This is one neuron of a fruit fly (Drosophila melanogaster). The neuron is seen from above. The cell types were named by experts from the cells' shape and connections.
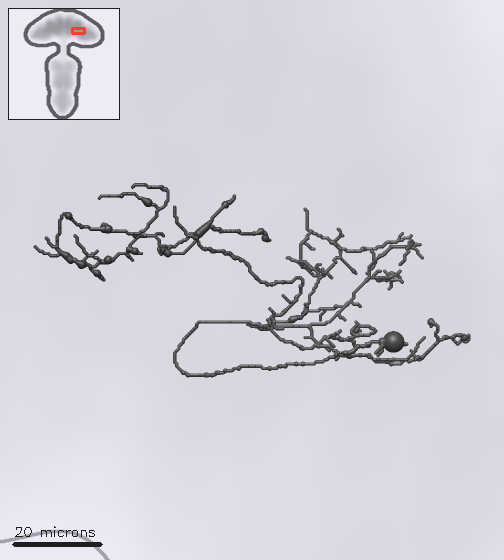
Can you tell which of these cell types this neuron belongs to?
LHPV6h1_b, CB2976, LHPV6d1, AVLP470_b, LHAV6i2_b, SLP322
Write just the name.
CB2976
